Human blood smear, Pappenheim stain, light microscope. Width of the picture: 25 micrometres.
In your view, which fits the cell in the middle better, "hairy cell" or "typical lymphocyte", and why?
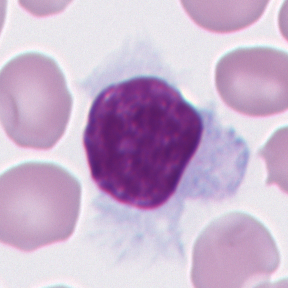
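This is a hairy cell.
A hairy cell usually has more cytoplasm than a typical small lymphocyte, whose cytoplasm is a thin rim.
The nucleus lies left of centre, most of the pale greyish blue cytoplasm to its right. Fine hair-like projections edge the cytoplasm; the chromatin is dark purple, mottled and clumped.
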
